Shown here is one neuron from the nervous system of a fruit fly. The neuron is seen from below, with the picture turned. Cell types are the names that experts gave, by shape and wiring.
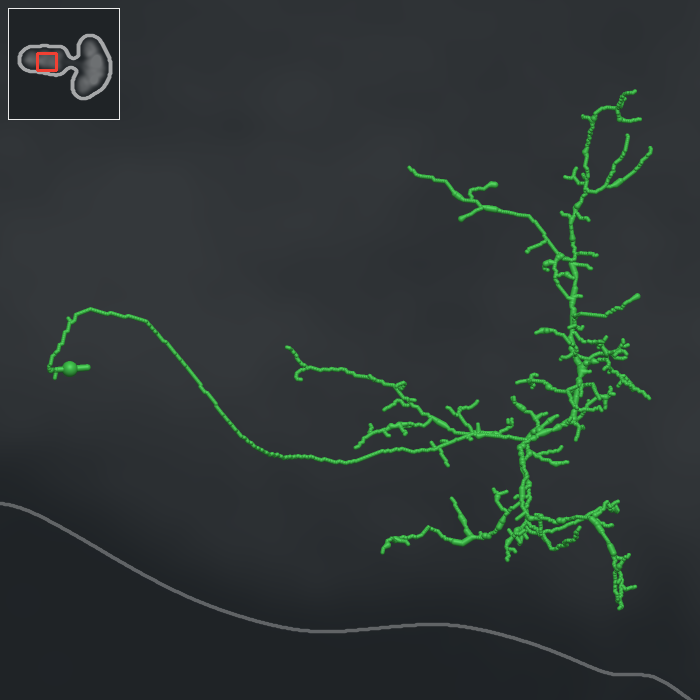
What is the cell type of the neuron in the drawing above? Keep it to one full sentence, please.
This neuron is an instance of the cell type IN03B058.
